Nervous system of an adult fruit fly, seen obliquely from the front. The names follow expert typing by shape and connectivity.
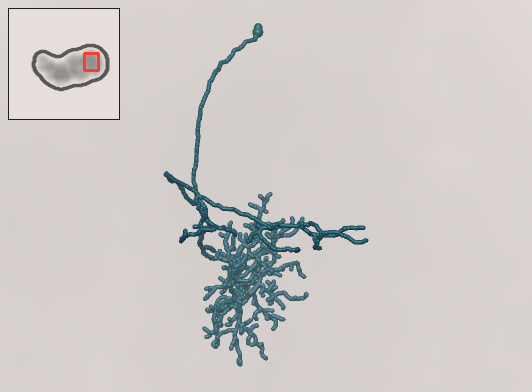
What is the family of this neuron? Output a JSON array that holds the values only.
["hemilineage VPNp3"]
